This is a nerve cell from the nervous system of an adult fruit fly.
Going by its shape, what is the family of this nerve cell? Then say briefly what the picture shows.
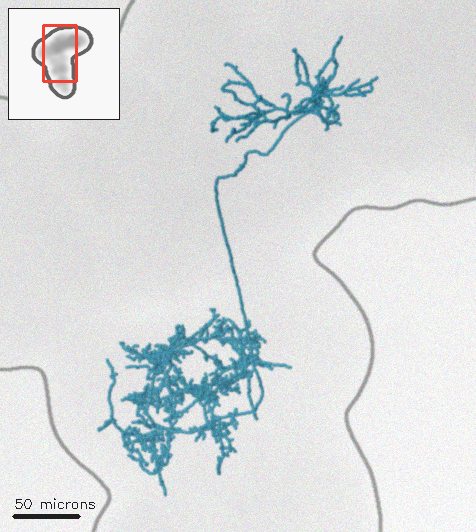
The family is hemilineage 06B. It is an ascending neuron. From top to bottom in the picture it spans about 350 microns. Dozens of branch ends can be seen.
